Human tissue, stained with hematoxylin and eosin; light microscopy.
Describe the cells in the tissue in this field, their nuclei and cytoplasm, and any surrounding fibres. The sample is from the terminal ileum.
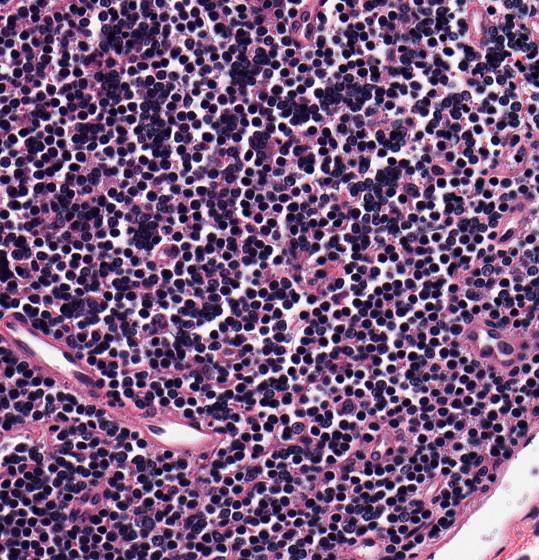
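Diffuse continuous sheet of densely packed small round cells across the whole field; no nodules. Cells mostly small lymphocytes: round, dark-staining nuclei, very scant cytoplasm. Left middle: elongated thin-walled vessel with a slit-like empty lumen, running diagonally. No epithelium or glands anywhere.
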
